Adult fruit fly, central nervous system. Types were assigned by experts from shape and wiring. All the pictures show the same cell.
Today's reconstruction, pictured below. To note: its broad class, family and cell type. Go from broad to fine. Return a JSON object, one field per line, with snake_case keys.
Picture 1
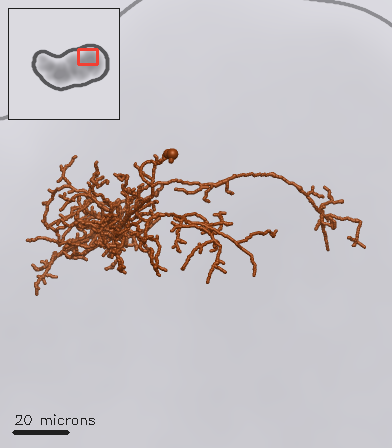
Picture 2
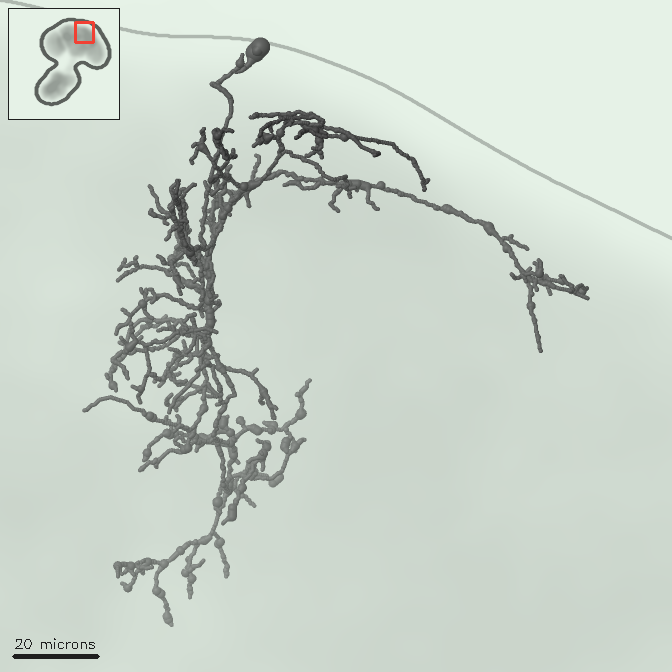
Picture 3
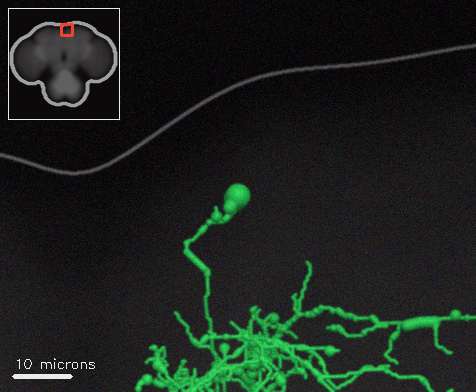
{
 "broad_class": "central-brain intrinsic neuron",
 "family": "hemilineage SMPad2",
 "cell_type": "SMP069"
}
